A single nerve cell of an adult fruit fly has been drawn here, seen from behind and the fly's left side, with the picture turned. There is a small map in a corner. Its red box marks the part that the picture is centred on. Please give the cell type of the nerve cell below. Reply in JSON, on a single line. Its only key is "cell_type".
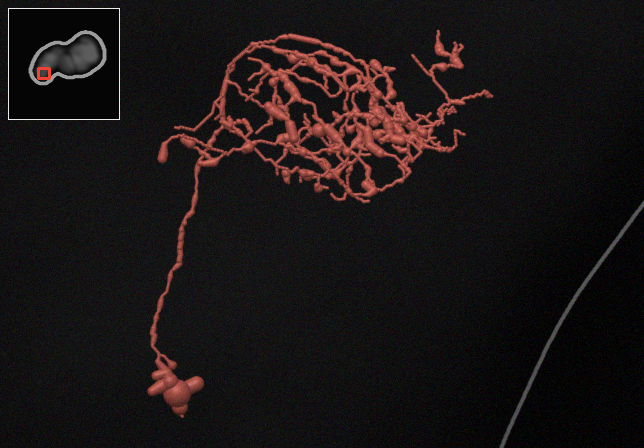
{"cell_type": "IN14A020"}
